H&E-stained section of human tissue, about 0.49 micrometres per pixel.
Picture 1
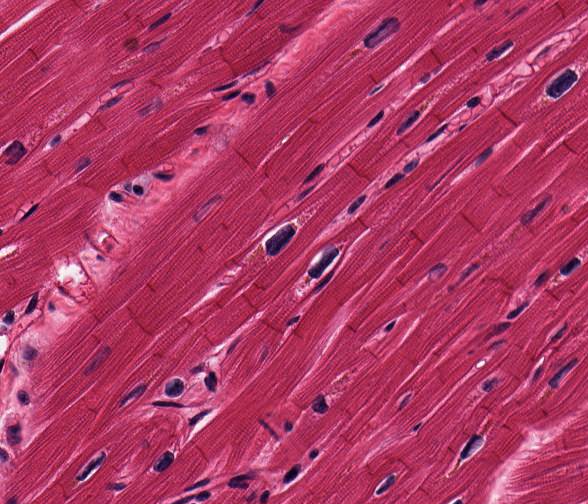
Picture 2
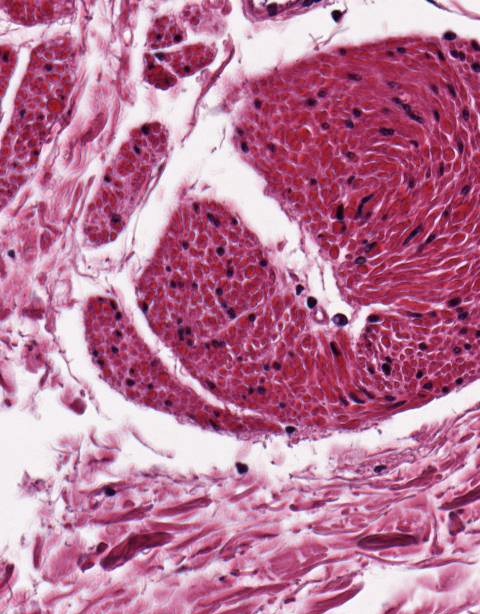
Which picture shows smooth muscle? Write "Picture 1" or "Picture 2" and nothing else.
Picture 2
